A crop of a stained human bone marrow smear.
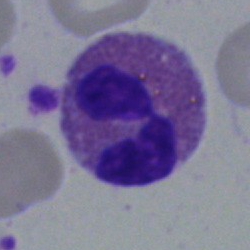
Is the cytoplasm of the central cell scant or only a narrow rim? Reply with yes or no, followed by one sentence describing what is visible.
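No. The cytoplasm is abundant and pale pinkish-lilac.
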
